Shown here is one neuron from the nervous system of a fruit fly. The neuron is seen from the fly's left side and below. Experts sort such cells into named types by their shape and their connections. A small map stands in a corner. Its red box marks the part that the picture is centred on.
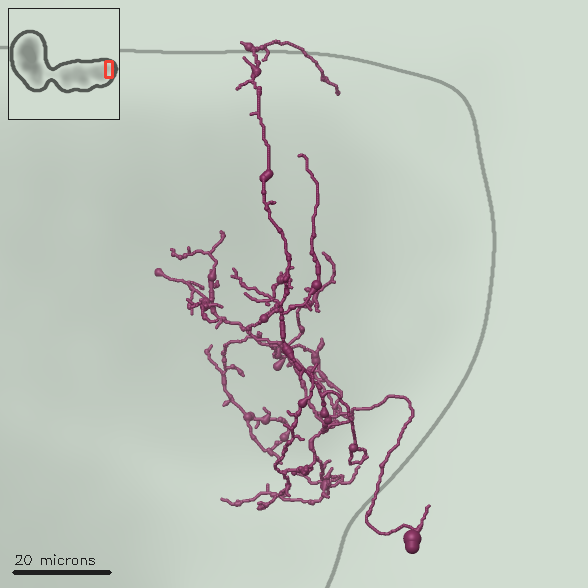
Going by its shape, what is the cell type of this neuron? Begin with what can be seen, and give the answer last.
By the scale bar it is about 110 microns tall in this view. Dozens of branch ends can be seen. Its broad class is nerve-cord intrinsic neuron. Its cell type is INXXX456.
